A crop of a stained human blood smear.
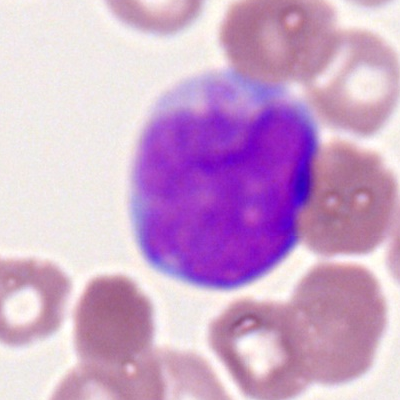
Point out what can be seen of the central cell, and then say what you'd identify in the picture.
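A roughly oval outline without sharp corners bounds the cell. A shallow notch marks the upper edge of the nucleus. Around the nucleus, the cytoplasm forms a thin blue rim in which no granules can be seen. This cell is a myeloblast.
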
